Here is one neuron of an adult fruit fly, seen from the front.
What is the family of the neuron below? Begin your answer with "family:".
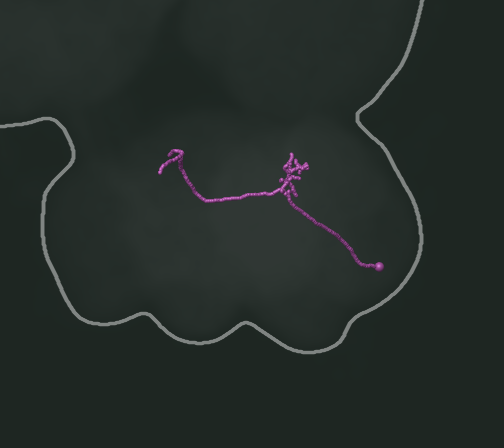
family: hemilineage 07B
